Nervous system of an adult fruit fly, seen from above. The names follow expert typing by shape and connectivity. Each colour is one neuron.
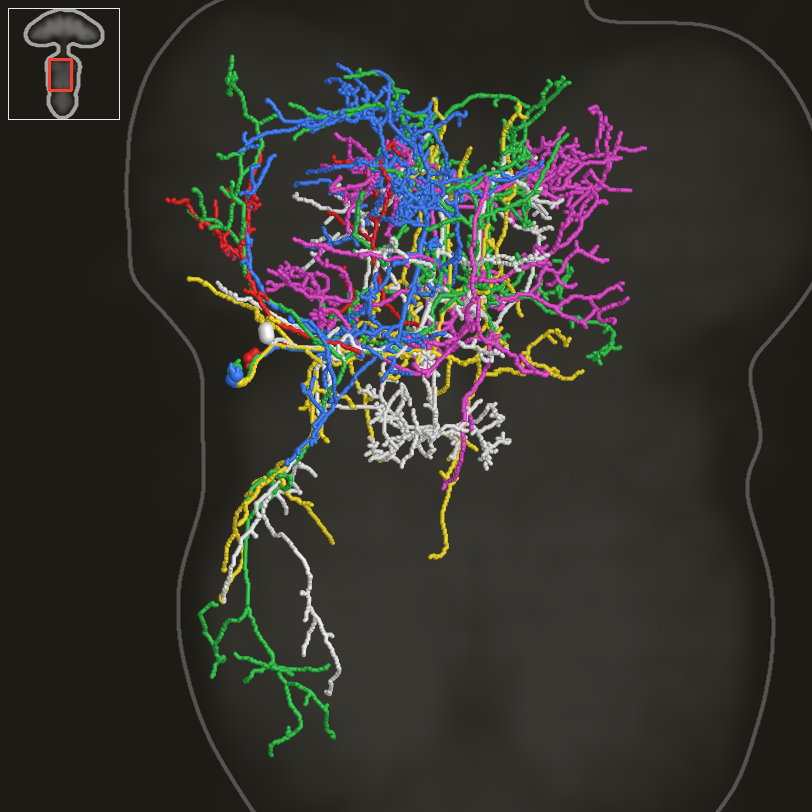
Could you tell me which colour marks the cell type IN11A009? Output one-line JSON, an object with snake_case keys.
{"colour": "white"}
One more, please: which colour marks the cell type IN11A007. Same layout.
{"colour": "blue"}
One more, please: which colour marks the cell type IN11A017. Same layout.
{"colour": "yellow"}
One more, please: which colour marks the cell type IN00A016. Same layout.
{"colour": "magenta"}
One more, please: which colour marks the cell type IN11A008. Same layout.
{"colour": "green"}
